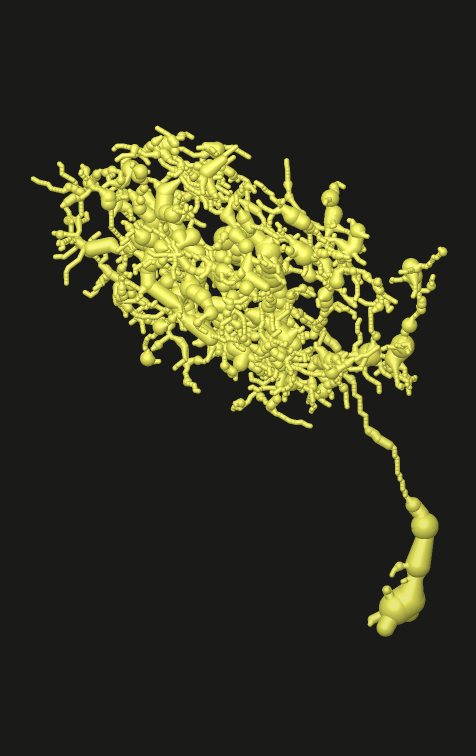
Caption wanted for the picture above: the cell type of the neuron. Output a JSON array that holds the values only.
["AVLP352"]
